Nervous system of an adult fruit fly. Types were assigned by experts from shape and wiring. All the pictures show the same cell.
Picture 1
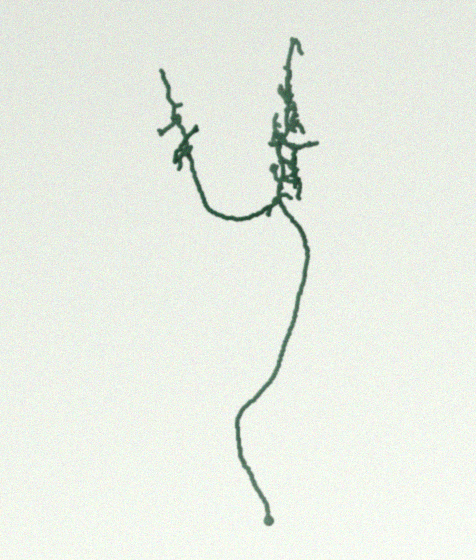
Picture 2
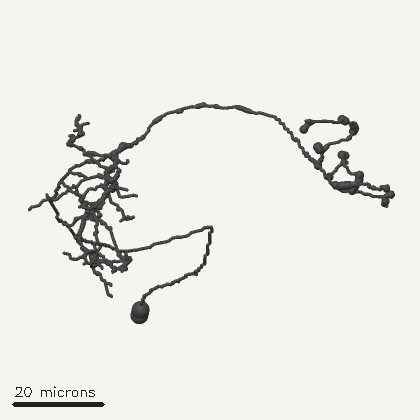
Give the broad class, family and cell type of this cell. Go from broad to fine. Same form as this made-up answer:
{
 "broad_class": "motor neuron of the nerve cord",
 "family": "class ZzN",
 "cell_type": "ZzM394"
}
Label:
{
 "broad_class": "nerve-cord intrinsic neuron",
 "family": "hemilineage 06A",
 "cell_type": "IN06A138"
}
